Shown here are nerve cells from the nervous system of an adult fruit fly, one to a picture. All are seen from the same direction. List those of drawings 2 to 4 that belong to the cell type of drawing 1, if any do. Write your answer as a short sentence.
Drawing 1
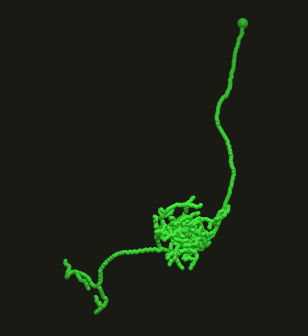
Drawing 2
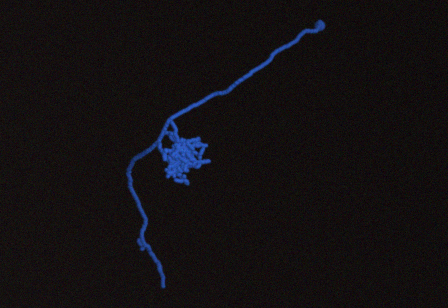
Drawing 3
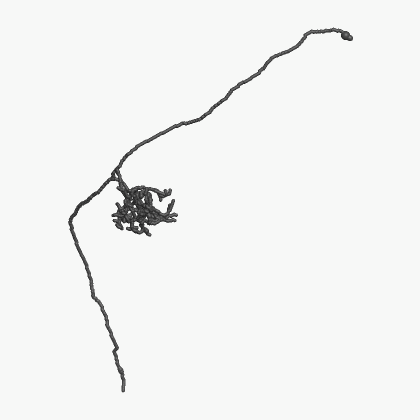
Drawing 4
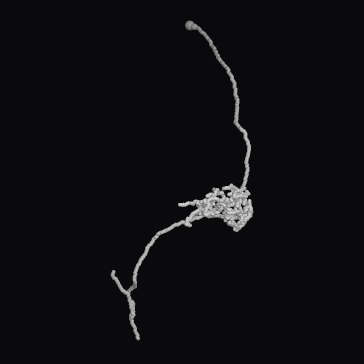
Drawing 2 and drawing 4 are of the same cell type.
